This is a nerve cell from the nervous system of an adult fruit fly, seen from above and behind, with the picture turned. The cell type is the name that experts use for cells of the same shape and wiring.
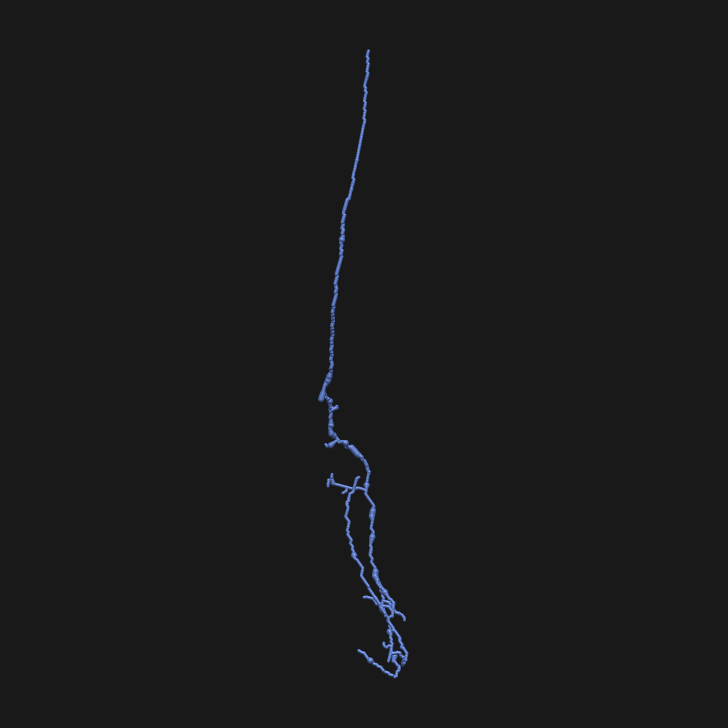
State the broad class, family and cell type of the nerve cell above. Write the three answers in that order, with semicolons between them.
sensory neuron entering the nerve cord; class gustatory; WG3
